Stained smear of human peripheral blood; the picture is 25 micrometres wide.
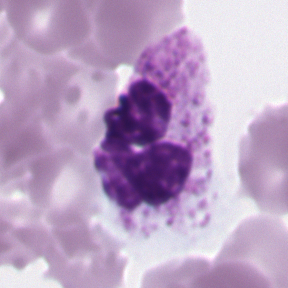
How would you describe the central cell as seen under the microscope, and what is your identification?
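This one's stretched out from top to bottom, about 18 by 11 micrometres, and its outline is irregular. The nucleus sits over toward the left, so most of the cytoplasm ends up on its right. Its chromatin is dark purple and densely condensed, while the cytoplasm is plentiful and pale with a faint lilac tint. It's a segmented neutrophil.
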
